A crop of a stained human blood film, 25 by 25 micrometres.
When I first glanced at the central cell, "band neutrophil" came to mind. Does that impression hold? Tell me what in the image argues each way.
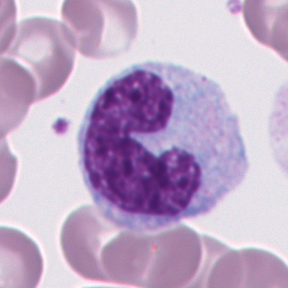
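Band neutrophil does not fit; the cell is a monocyte. Check one, cytoplasm colour: it is a pale greyish blue.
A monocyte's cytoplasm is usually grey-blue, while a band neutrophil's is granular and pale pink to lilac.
The colour therefore speaks for monocyte and against band neutrophil. Check two, size: the cell is about 15 micrometres across.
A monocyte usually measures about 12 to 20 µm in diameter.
This measurement falls within that range. Check three, amount of cytoplasm: the nucleus fills about 50% of the cell's area and lies toward the left, leaving the other half as cytoplasm.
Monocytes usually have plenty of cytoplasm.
Check four, granules: the cytoplasm holds fine, dust-like pinkish granules. Pinkish granules are compatible with the granular pink to lilac cytoplasm described above for a band neutrophil, so this feature does not decide between the two. Check five, chromatin: it is mottled, with darker purple clumps and paler spaces between them, and no nucleoli can be seen. Last, the outline is roughly round with a slightly uneven edge, and a small, separate purple fragment lies just beyond the cell's left edge.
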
